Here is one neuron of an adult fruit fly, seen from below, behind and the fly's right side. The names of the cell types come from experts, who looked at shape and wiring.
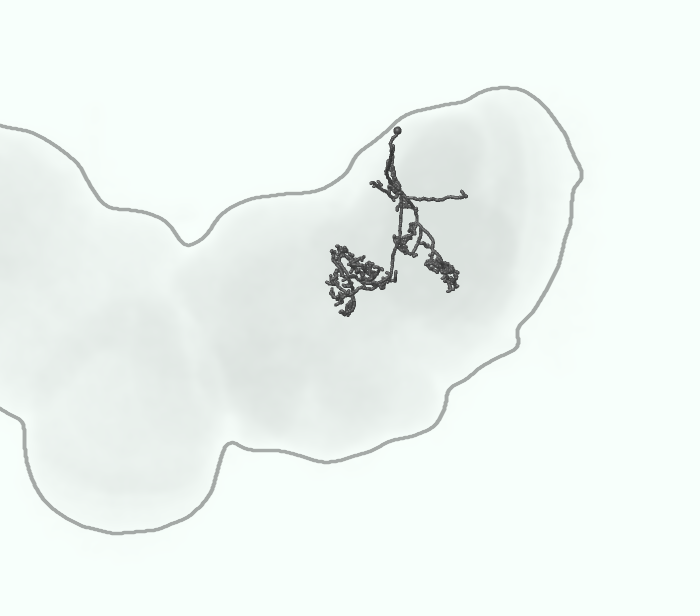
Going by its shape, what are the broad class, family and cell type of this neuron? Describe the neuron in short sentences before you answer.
The cell body is at the top of the picture. As drawn here it is taller than it is wide. Its broad class is central-brain intrinsic neuron. The family is hemilineage DL1_dorsal. It is of cell type FB2G_b.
